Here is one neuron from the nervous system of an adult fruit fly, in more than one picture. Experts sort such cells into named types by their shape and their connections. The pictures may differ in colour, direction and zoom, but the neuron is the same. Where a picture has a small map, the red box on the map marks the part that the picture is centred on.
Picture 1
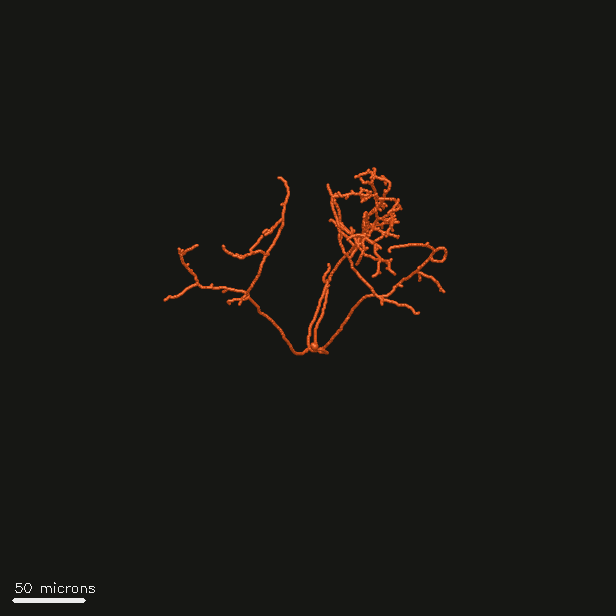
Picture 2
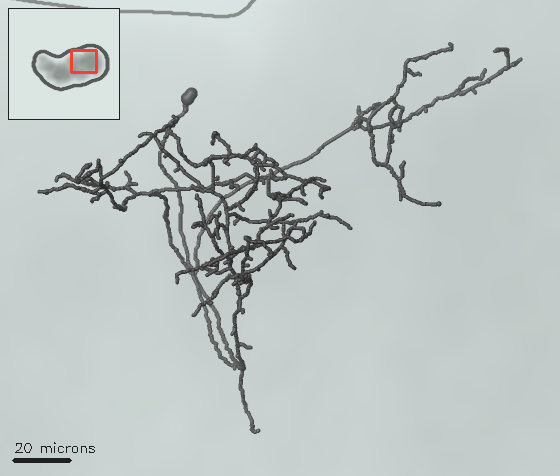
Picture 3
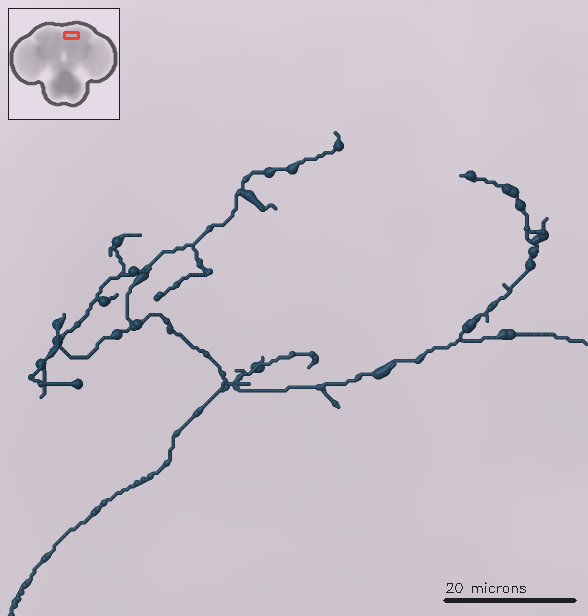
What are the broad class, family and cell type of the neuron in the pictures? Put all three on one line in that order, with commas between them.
central-brain intrinsic neuron, hemilineage DM1_antero_dorsal, SMP476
